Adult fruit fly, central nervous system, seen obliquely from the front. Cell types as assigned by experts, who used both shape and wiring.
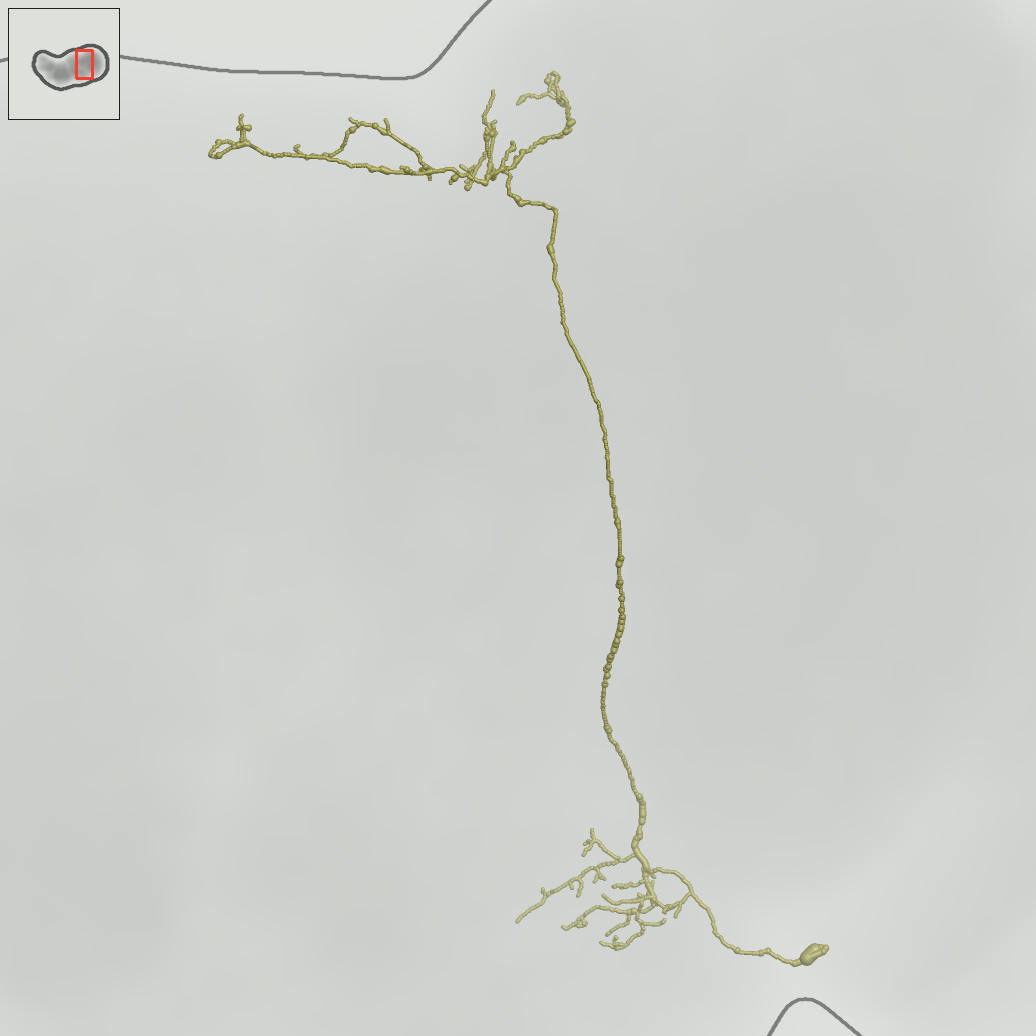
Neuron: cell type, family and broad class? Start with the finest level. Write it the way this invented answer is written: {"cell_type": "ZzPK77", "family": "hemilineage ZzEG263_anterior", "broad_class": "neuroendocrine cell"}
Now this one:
{"cell_type": "CB4077", "family": "hemilineage FLAa2", "broad_class": "central-brain intrinsic neuron"}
